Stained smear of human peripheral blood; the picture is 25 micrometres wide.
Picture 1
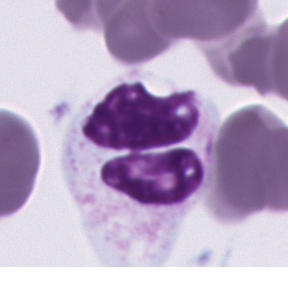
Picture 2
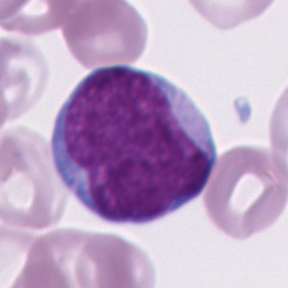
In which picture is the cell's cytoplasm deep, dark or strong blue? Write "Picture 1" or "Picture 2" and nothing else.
Picture 2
